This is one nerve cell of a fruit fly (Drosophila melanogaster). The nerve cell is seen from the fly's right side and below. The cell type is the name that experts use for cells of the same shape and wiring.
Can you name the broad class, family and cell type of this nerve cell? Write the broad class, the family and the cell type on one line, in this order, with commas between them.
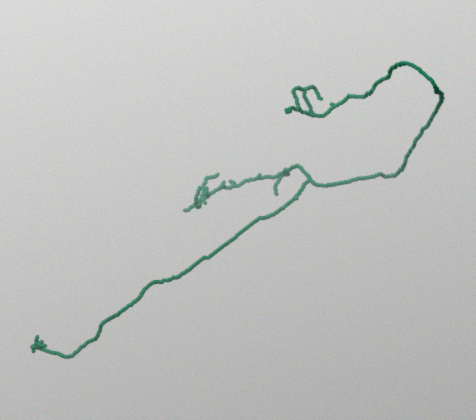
central-brain intrinsic neuron, hemilineage SMPp&v1_ventral, SMP592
